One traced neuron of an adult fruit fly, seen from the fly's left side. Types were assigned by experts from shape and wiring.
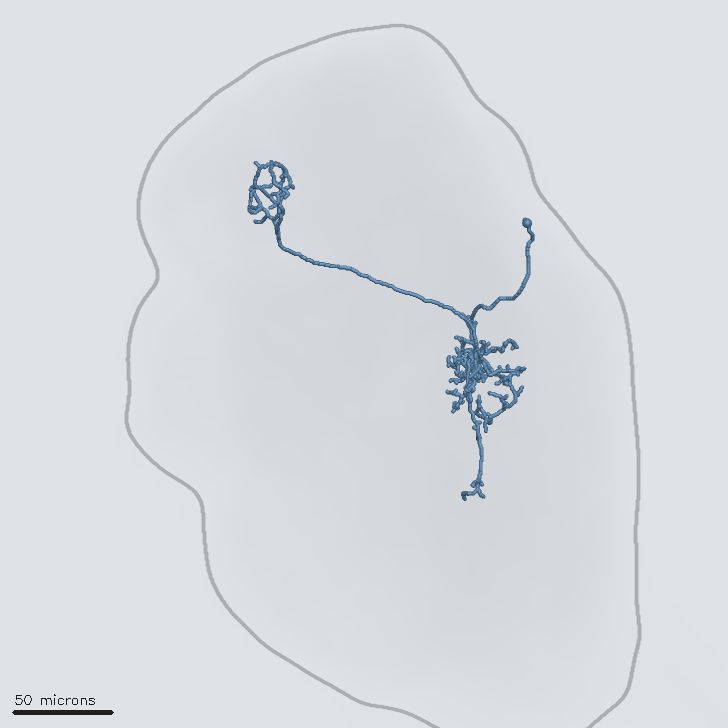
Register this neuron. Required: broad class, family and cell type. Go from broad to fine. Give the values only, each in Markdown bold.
**central-brain intrinsic neuron**, **hemilineage DL1_ventral**, **AOTU053**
